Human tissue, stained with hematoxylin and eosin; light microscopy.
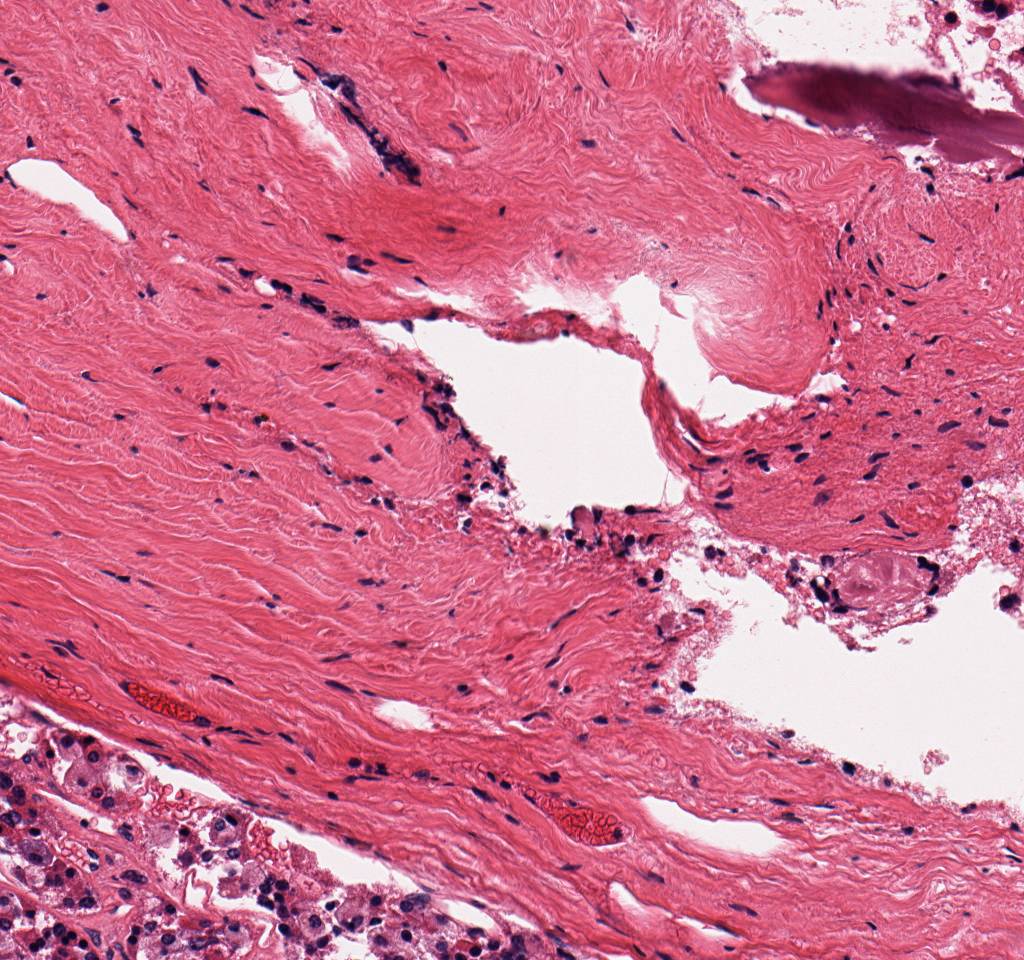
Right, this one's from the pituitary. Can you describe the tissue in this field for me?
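Dense pink-staining fibrous tissue, few cells, over most of the field. Wavy collagen bundles run mainly diagonally, upper left to lower right. Sparse, thin, elongated dark fibroblast nuclei lie along the bundles. Lower left: small vessels packed with red blood cells within the fibrous tissue.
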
